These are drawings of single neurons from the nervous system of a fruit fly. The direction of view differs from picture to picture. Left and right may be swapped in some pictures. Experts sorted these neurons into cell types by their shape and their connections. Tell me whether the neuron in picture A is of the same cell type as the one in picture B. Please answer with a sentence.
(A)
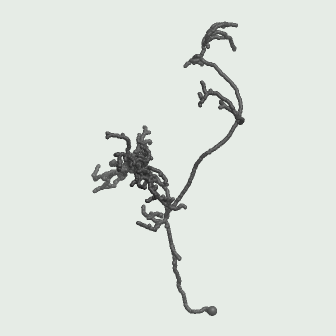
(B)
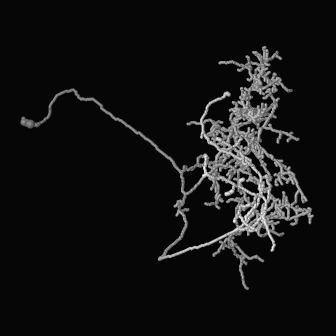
They are of different cell types.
